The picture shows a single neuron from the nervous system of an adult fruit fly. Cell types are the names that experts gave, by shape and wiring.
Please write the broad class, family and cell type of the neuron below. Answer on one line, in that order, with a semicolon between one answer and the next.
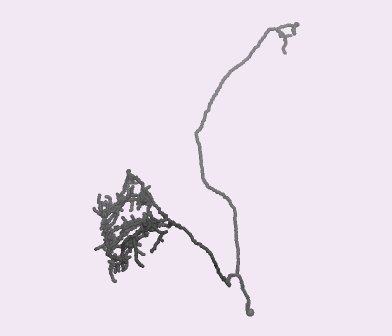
visual projection neuron; LC; LC28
